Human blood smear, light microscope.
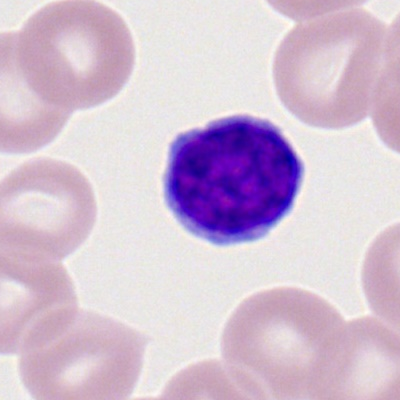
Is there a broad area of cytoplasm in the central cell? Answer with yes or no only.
No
